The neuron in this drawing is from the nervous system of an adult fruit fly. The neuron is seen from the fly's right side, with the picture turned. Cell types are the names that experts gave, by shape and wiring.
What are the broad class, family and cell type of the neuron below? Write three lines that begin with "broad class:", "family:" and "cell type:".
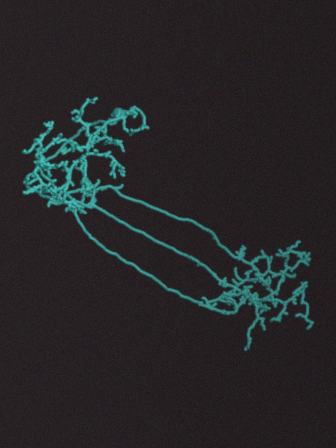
broad class: optic-lobe intrinsic neuron
family: Y
cell type: Y14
